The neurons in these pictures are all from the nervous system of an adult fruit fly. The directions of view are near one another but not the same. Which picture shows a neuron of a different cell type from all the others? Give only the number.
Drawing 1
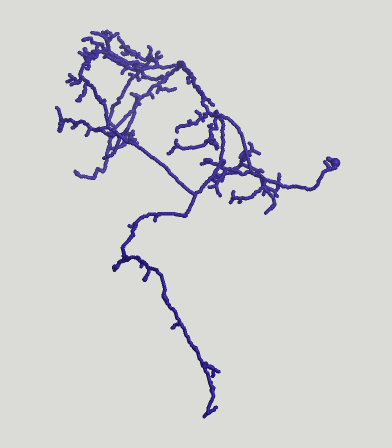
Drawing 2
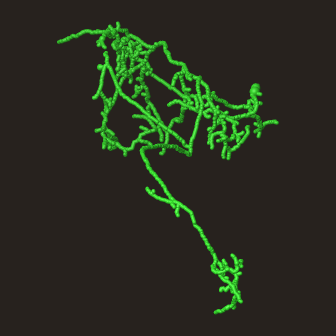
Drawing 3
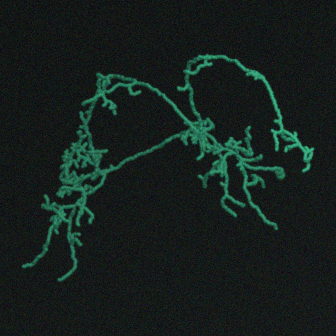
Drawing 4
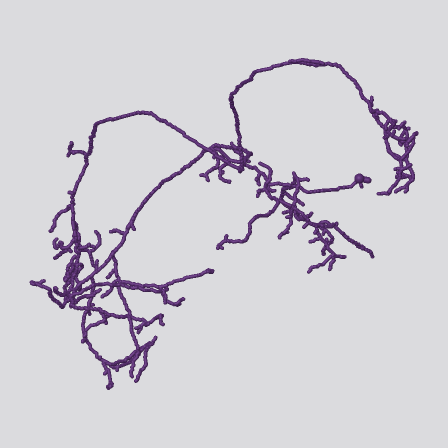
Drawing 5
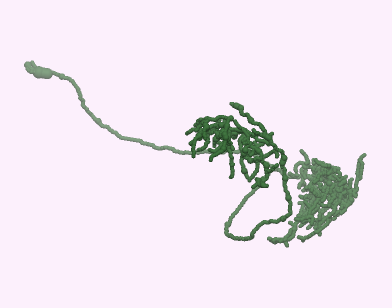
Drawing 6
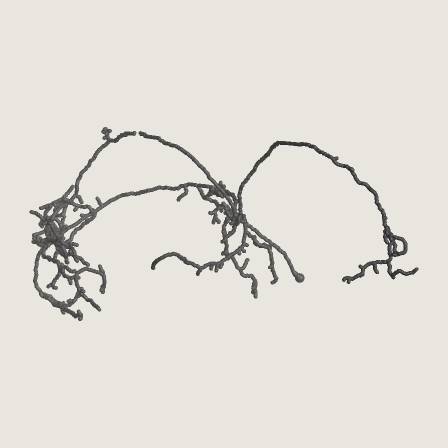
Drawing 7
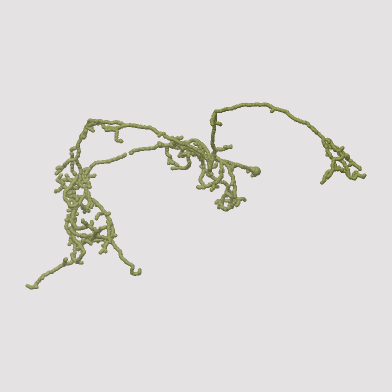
5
